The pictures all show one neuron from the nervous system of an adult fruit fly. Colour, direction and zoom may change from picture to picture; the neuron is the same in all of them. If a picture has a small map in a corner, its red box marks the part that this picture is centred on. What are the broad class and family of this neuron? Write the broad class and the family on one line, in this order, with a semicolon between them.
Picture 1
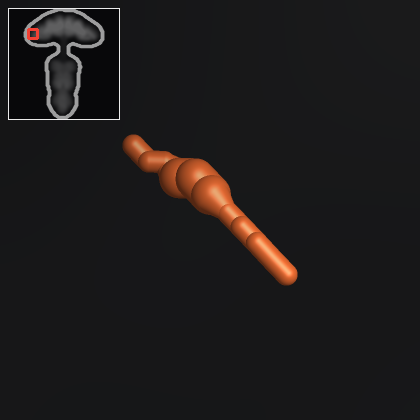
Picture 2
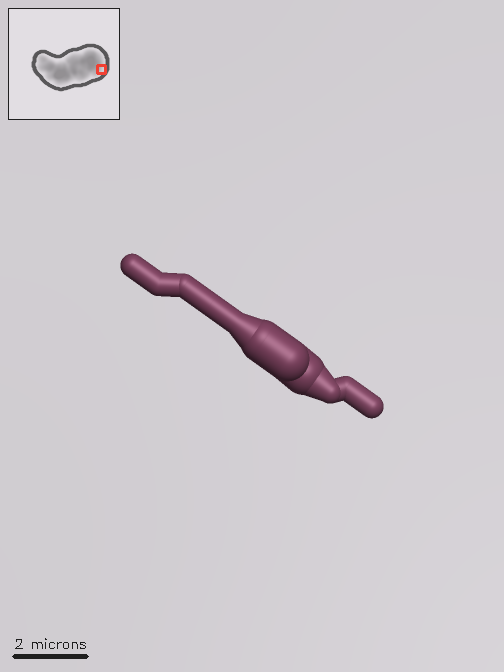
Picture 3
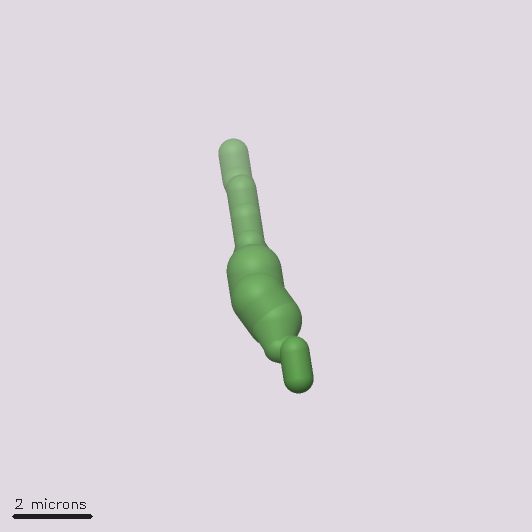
photoreceptor or other optic-lobe sensory neuron; class visual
